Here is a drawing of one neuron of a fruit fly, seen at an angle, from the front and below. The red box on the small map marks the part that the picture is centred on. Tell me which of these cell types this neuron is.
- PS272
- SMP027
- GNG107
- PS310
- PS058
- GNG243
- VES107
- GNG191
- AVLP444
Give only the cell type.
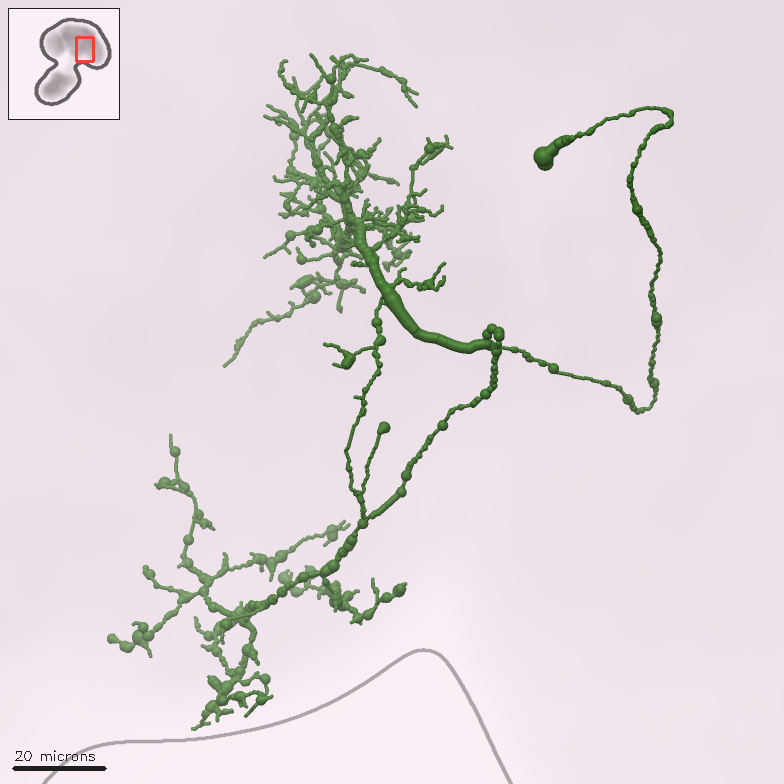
VES107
